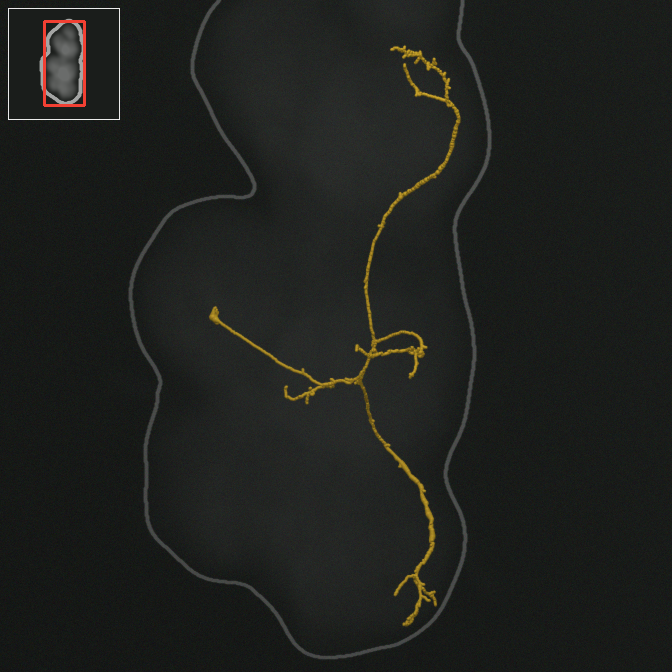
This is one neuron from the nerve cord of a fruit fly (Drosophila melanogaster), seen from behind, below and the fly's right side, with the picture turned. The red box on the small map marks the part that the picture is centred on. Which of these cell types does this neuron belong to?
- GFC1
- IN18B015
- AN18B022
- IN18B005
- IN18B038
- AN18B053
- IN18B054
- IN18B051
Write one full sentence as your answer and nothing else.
By cell type, this neuron is classified as GFC1.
